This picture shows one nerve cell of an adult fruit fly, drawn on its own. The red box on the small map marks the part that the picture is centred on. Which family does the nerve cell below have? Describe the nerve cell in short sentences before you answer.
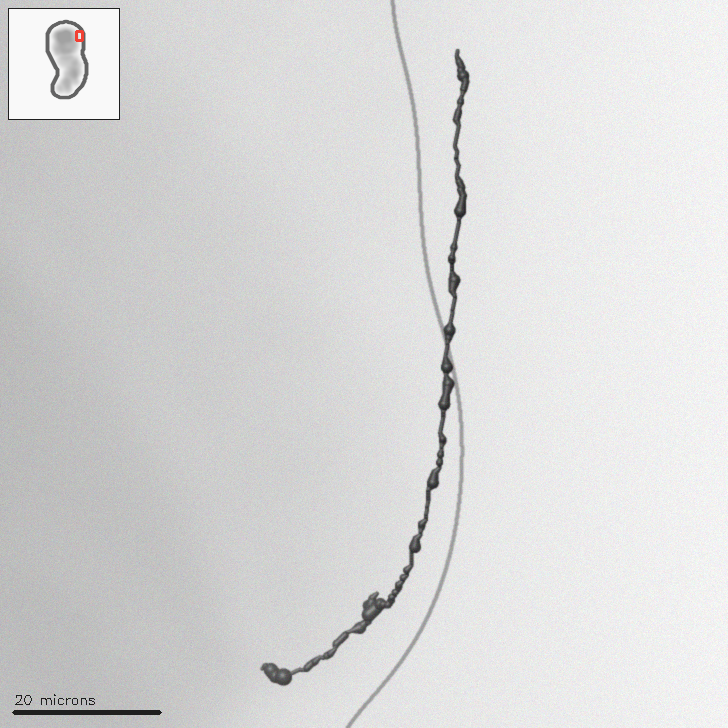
By the scale bar it is about 85 microns tall in this view. It has a dozen or fewer branch ends. It is an optic-lobe intrinsic neuron. The family is L.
